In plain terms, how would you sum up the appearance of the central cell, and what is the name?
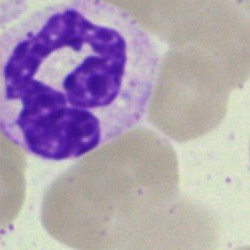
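Nuclear lobes curve around a pale central space, forming a rough ring. Chromatin dark purple, densely clumped. Cytoplasm pale pinkish-lilac, with fine, faint pinkish-violet granules scattered through it. Name: segmented neutrophil.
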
